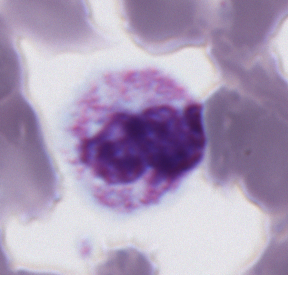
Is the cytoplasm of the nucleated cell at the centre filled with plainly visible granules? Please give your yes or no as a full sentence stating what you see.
Yes, many visible granules are held in the cytoplasm of the cell.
